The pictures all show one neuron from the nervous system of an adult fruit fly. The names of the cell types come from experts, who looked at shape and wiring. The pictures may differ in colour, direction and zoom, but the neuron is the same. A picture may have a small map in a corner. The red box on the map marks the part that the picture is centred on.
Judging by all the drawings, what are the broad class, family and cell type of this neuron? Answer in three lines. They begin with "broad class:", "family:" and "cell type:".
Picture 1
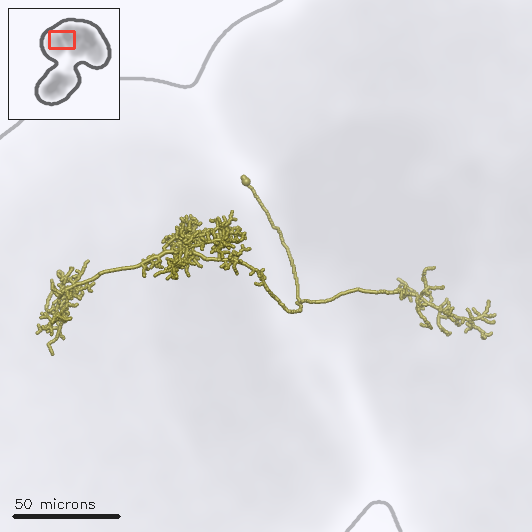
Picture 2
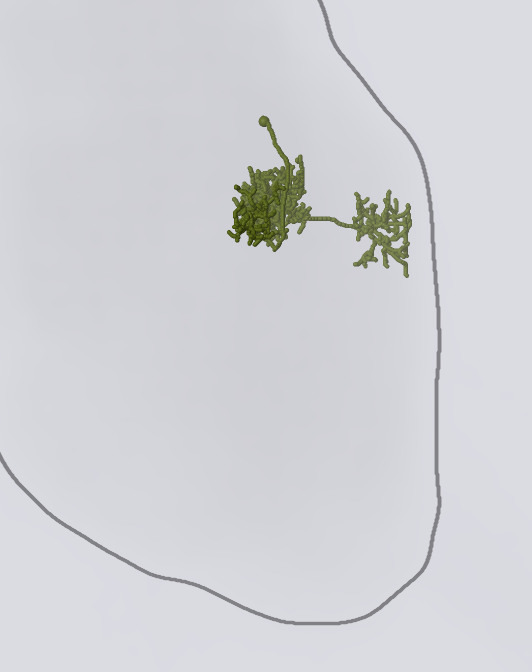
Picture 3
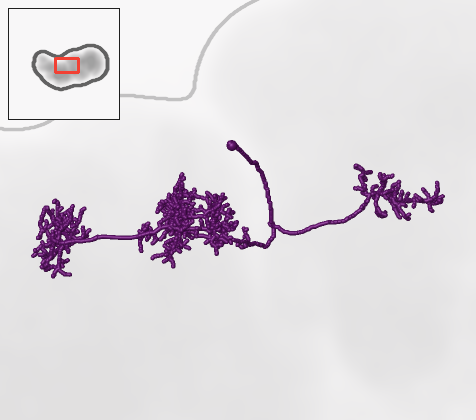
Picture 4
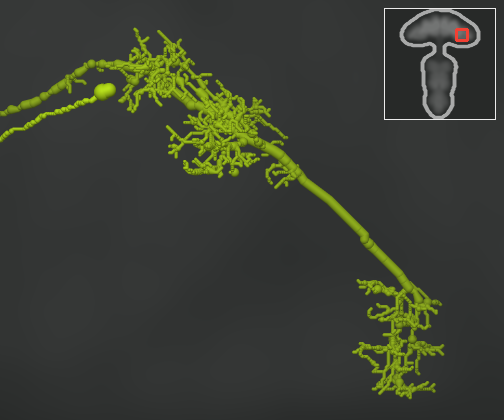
broad class: visual projection neuron
family: hemilineage VPNd1
cell type: LPLC4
